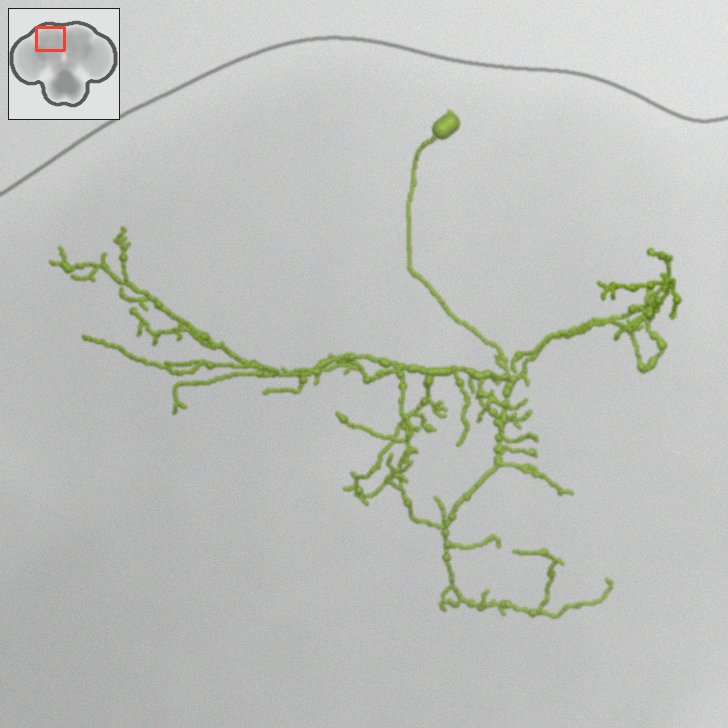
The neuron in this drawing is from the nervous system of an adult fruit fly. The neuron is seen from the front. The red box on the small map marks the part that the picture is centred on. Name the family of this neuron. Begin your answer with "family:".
family: hemilineage CLp1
